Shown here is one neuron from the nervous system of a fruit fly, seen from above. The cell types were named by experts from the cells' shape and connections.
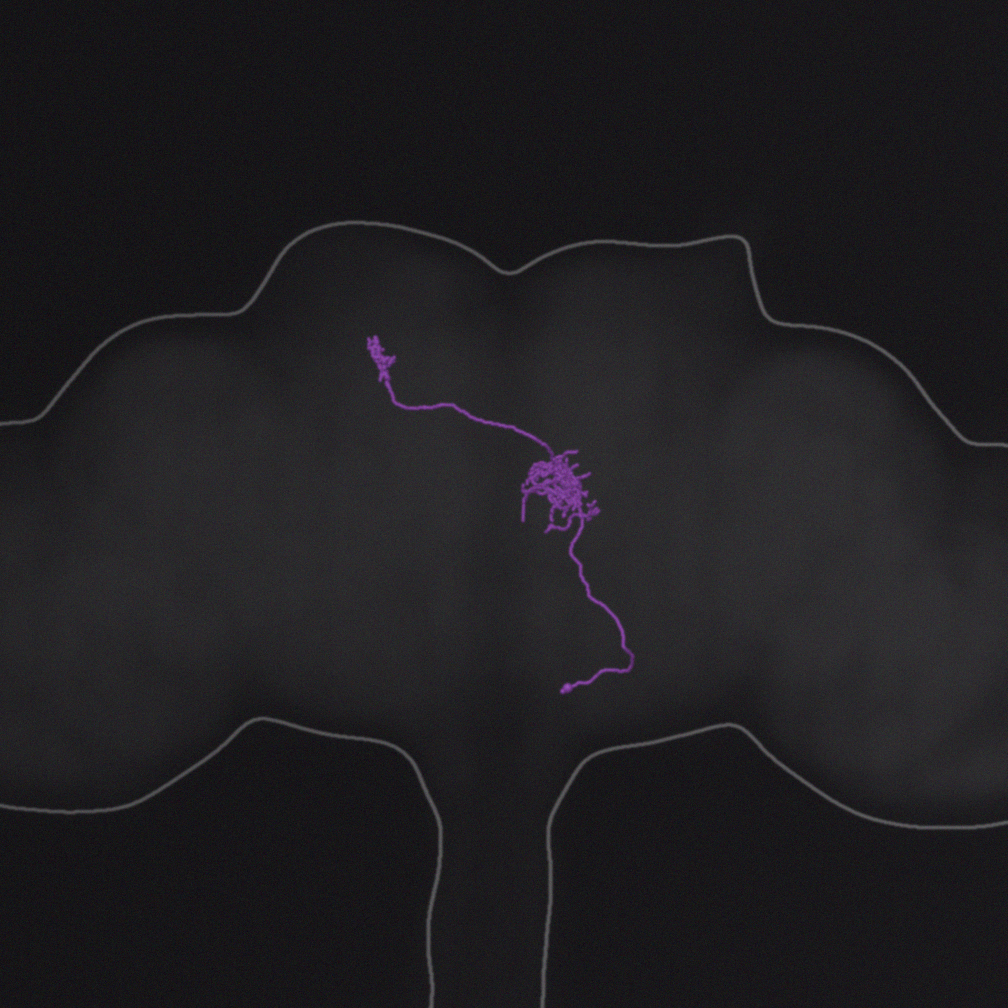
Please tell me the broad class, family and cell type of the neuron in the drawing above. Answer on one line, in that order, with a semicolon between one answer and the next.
central-brain intrinsic neuron; class CX; FR1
